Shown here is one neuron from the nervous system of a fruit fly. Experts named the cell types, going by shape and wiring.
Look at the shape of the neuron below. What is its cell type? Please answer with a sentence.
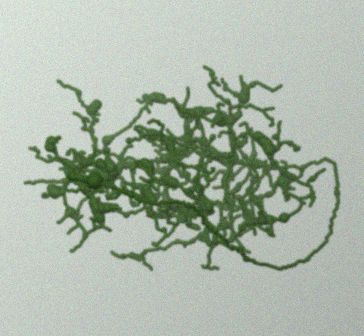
The cell type is CB1384.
